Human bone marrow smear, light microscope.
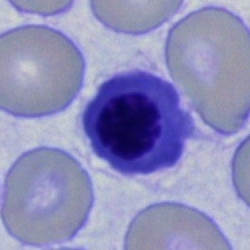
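Erythroblast, the cell in the middle. Its outline is irregular, with small rounded bulges along the right edge. The nucleus sits over toward the left, so there's a wider band of cytoplasm on the right side. The chromatin is dark and coarsely clumped, and the cytoplasm is a deep blue.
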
